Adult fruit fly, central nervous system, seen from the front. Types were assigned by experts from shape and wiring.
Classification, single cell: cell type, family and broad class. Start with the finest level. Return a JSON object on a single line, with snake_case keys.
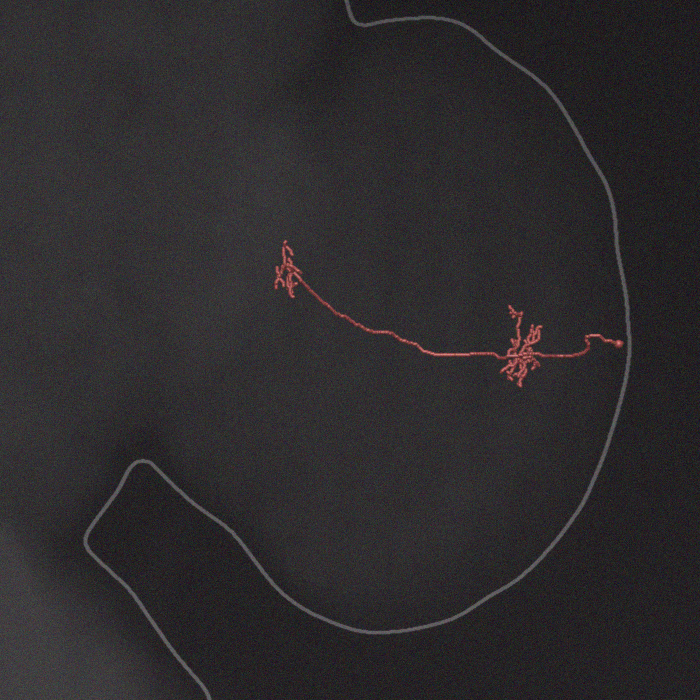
{"cell_type": "Tm34", "family": "Tm", "broad_class": "optic-lobe intrinsic neuron"}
